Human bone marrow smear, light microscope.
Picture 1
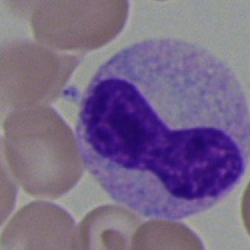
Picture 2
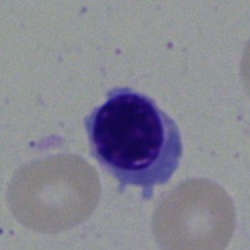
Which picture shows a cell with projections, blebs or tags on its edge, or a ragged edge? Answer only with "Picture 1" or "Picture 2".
Picture 2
